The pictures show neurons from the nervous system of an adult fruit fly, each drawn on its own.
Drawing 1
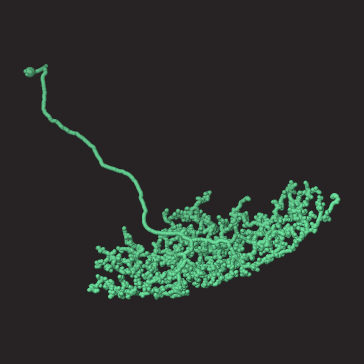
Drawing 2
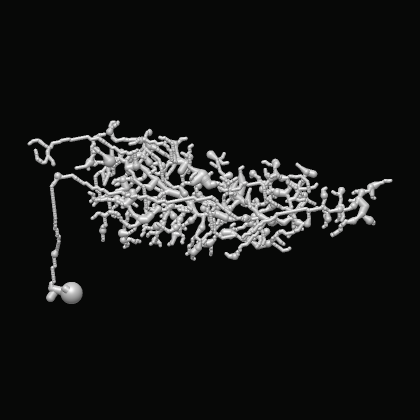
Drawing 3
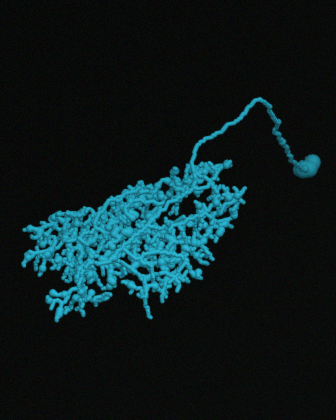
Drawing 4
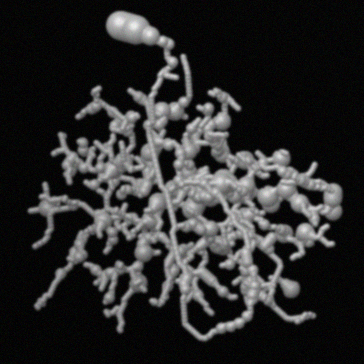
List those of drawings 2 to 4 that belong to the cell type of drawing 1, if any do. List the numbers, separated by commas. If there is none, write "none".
none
